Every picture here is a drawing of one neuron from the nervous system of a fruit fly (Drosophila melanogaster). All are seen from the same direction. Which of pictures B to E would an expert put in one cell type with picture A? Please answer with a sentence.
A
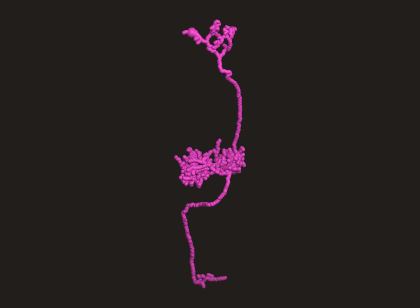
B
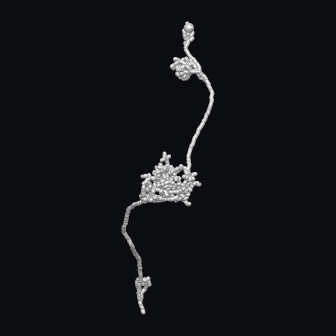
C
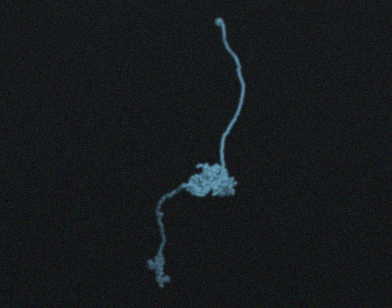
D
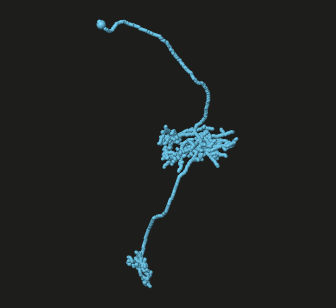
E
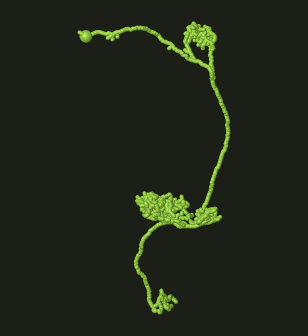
Picture B and picture E are of the same cell type.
